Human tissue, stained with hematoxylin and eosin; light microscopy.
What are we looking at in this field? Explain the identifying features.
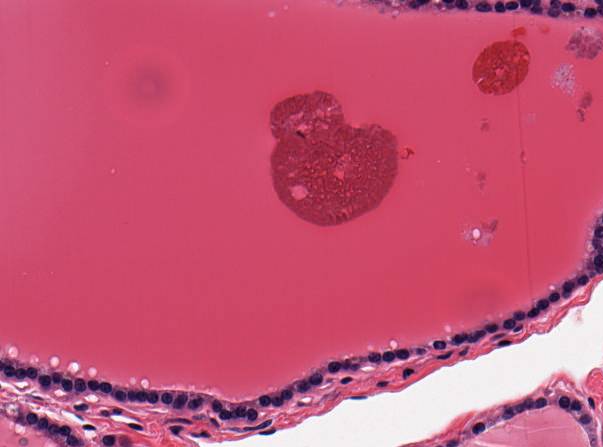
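Structure: a thyroid follicle, its single large lumen occupying most of the field. Contents and lining: homogeneous pink material fills the lumen, lined along its lower edge by a single layer of flattened to low cuboidal cells.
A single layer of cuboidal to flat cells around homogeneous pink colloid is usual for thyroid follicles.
Surroundings: neighbouring lined spaces show at the top edge and lower right corner, separated at the bottom by only thin strands of stroma with spindle nuclei.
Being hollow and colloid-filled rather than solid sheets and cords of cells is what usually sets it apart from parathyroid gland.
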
